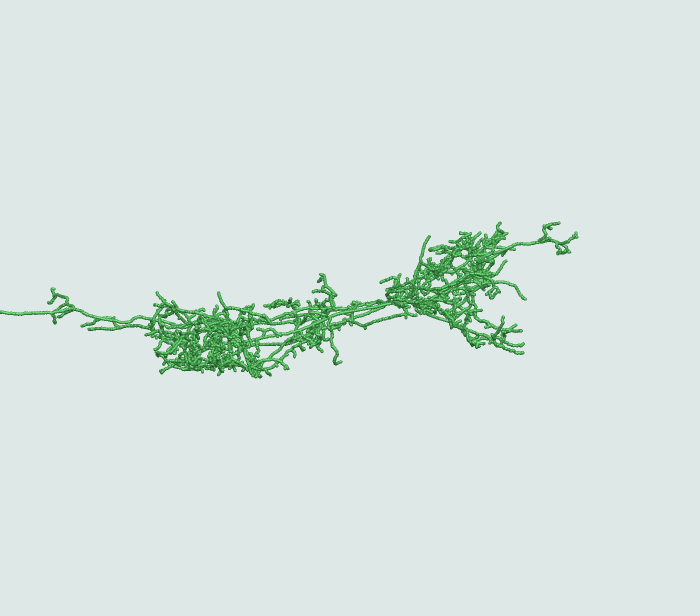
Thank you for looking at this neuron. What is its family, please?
hemilineage 08B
